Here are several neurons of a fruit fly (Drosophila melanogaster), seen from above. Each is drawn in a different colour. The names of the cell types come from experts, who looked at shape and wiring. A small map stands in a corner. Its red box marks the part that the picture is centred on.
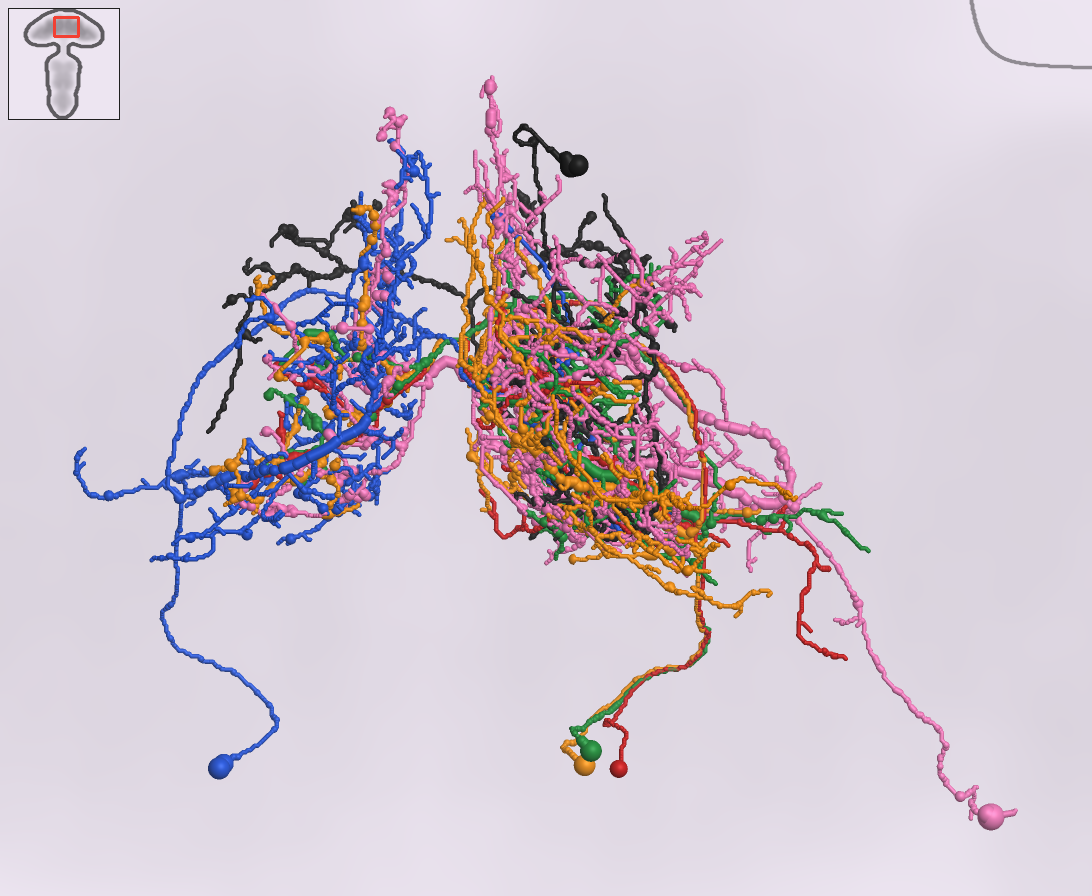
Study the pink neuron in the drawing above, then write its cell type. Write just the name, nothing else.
SMP251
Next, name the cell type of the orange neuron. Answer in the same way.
SMP513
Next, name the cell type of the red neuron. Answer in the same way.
SMP520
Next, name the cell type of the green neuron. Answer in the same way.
SMP516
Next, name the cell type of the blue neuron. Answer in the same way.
SMP512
